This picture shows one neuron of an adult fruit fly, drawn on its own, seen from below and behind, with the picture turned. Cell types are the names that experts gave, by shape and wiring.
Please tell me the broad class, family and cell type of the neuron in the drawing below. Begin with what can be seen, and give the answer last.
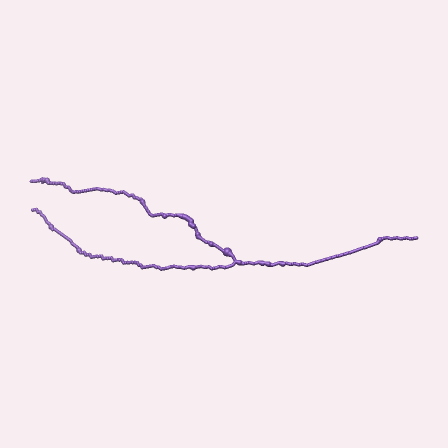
No cell body is drawn. There are a dozen or fewer branch ends. It is a sensory neuron entering the nerve cord. The name of its family is class gustatory. Its cell type is LgLG1a.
